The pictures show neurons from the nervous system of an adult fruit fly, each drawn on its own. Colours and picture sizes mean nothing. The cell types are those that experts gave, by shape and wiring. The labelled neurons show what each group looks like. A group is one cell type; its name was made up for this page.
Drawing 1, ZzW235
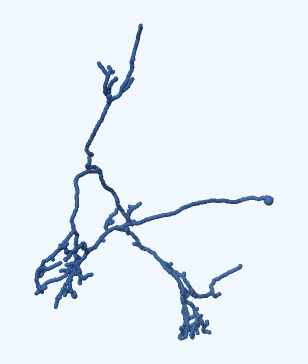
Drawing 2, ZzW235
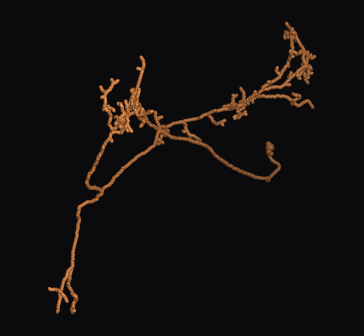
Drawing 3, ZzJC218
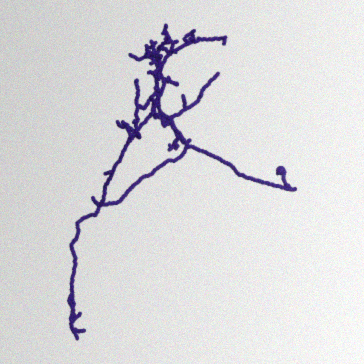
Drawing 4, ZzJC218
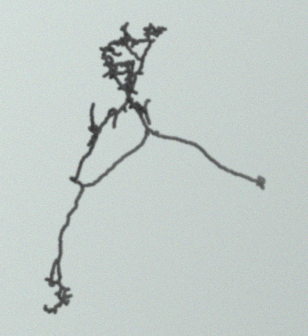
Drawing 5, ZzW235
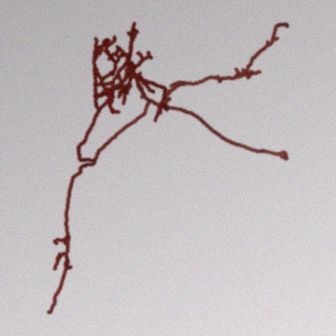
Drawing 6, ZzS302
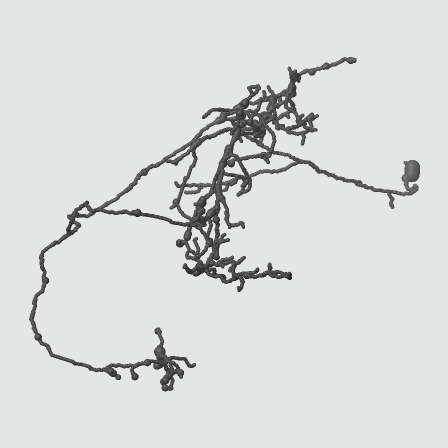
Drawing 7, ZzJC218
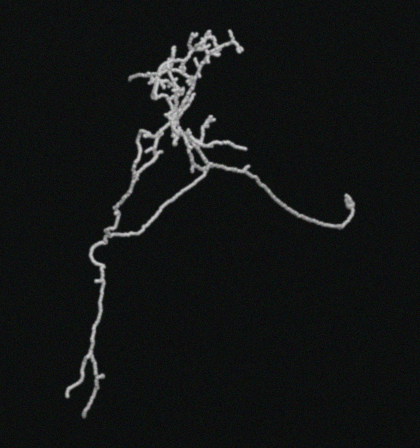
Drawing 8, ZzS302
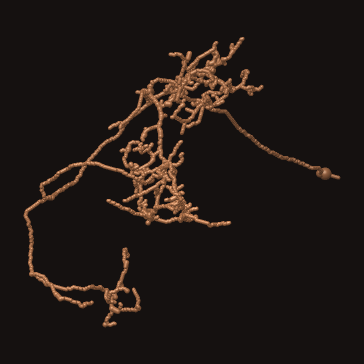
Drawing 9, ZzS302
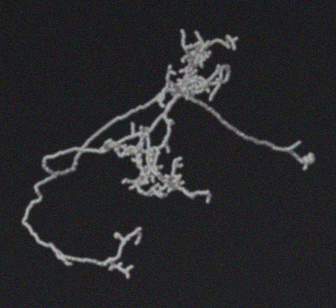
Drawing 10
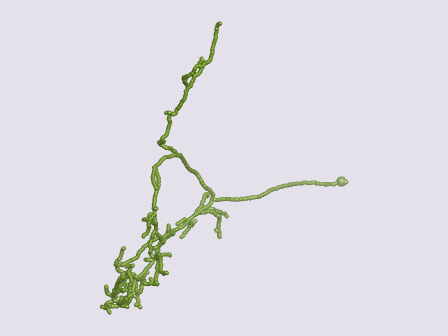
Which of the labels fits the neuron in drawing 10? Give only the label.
ZzJC218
